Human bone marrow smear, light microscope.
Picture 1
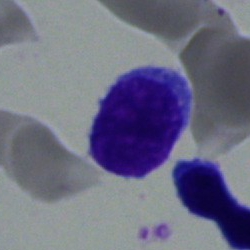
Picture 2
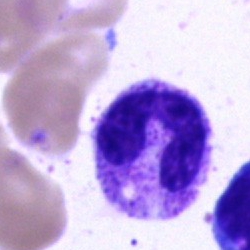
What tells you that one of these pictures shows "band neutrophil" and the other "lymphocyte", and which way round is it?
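The band neutrophil is in picture 2; picture 1 holds the lymphocyte. The lymphocyte's nucleus fills almost the whole cell, leaving scant, barely visible cytoplasm. The band neutrophil's nucleus is a curved band bent into a horseshoe that opens downward.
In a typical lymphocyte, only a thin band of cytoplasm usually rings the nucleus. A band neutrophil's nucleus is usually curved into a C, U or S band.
The chromatin also differs in texture. In the lymphocyte it is dense and dark purple with a faint mottling; in the band neutrophil it is dark purple and coarsely clumped.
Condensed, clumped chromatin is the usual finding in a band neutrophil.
A single small clear vacuole lies in the lower left cytoplasm of the band neutrophil, while the lymphocyte shows no vacuoles and no granules.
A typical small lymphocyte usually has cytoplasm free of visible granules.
The lymphocyte's outline is smooth and oval, and red cells lie to the left of the band neutrophil.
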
